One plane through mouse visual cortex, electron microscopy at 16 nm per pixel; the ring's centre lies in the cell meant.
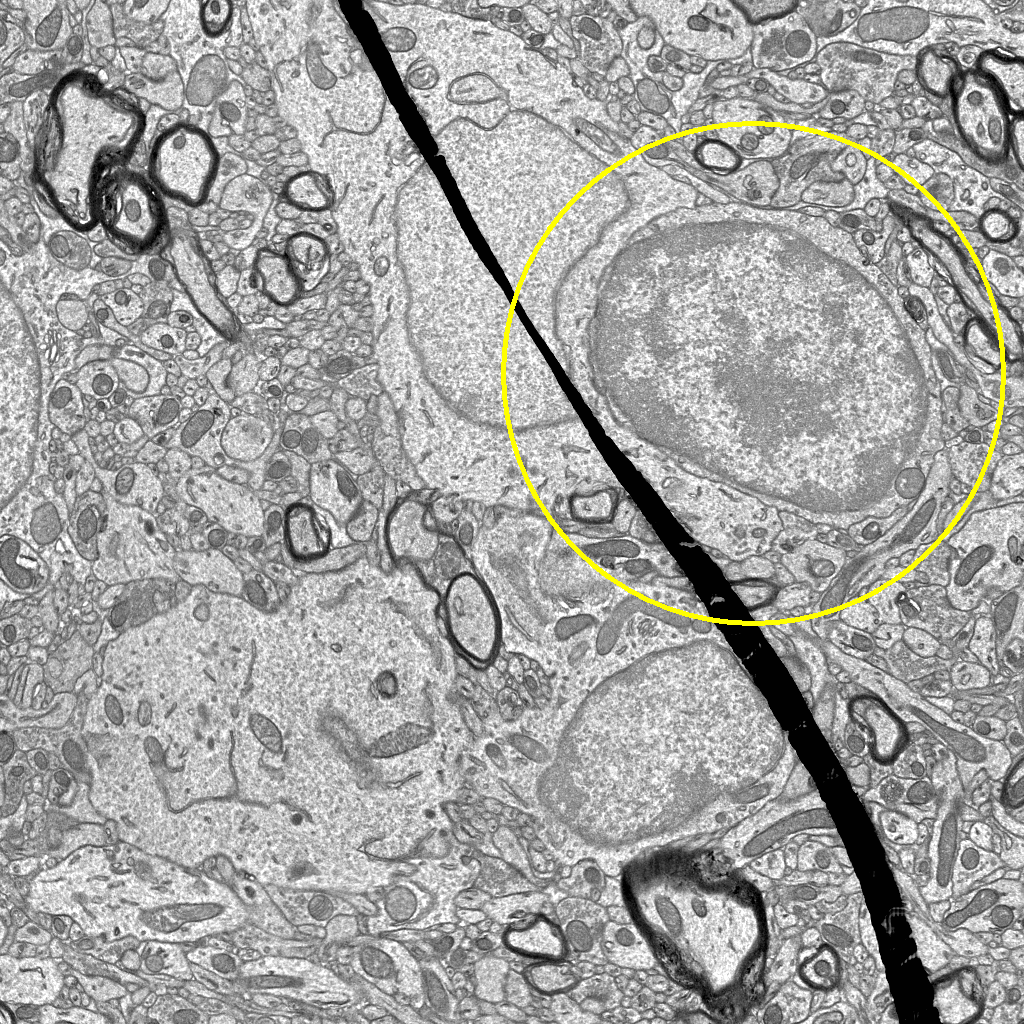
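Oligodendrocyte, ringed cell, mouse visual cortex. Nucleus a large oval, long axis upper left to lower right. Envelope smooth, no deep folds. Chromatin in dark irregular clumps scattered among paler areas throughout. Small round membrane-bound body at lower right nuclear edge.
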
